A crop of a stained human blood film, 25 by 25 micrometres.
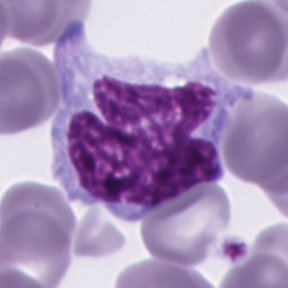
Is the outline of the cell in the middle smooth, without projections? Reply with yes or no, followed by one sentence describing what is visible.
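No. The cell outline is irregular, with a pointed projection at the upper left.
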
